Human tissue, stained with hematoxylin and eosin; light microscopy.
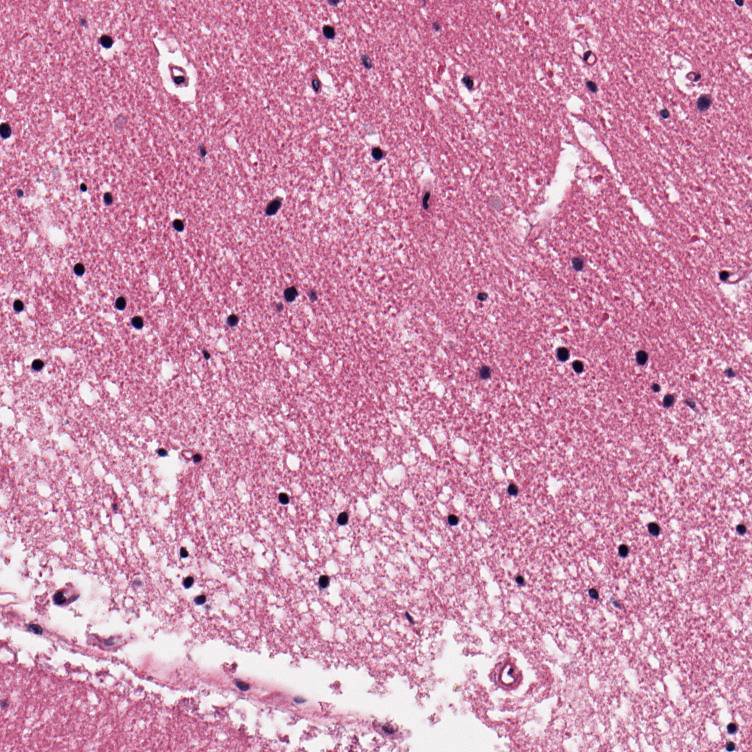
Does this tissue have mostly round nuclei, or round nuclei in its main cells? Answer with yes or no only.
Yes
